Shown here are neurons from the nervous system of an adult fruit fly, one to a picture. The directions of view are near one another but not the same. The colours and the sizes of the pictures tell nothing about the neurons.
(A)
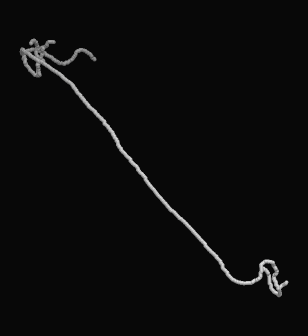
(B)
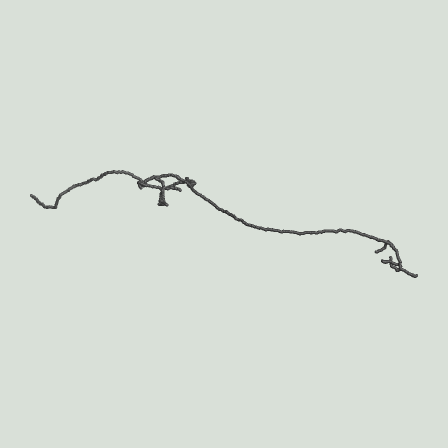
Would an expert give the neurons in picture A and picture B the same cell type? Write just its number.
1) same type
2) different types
2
